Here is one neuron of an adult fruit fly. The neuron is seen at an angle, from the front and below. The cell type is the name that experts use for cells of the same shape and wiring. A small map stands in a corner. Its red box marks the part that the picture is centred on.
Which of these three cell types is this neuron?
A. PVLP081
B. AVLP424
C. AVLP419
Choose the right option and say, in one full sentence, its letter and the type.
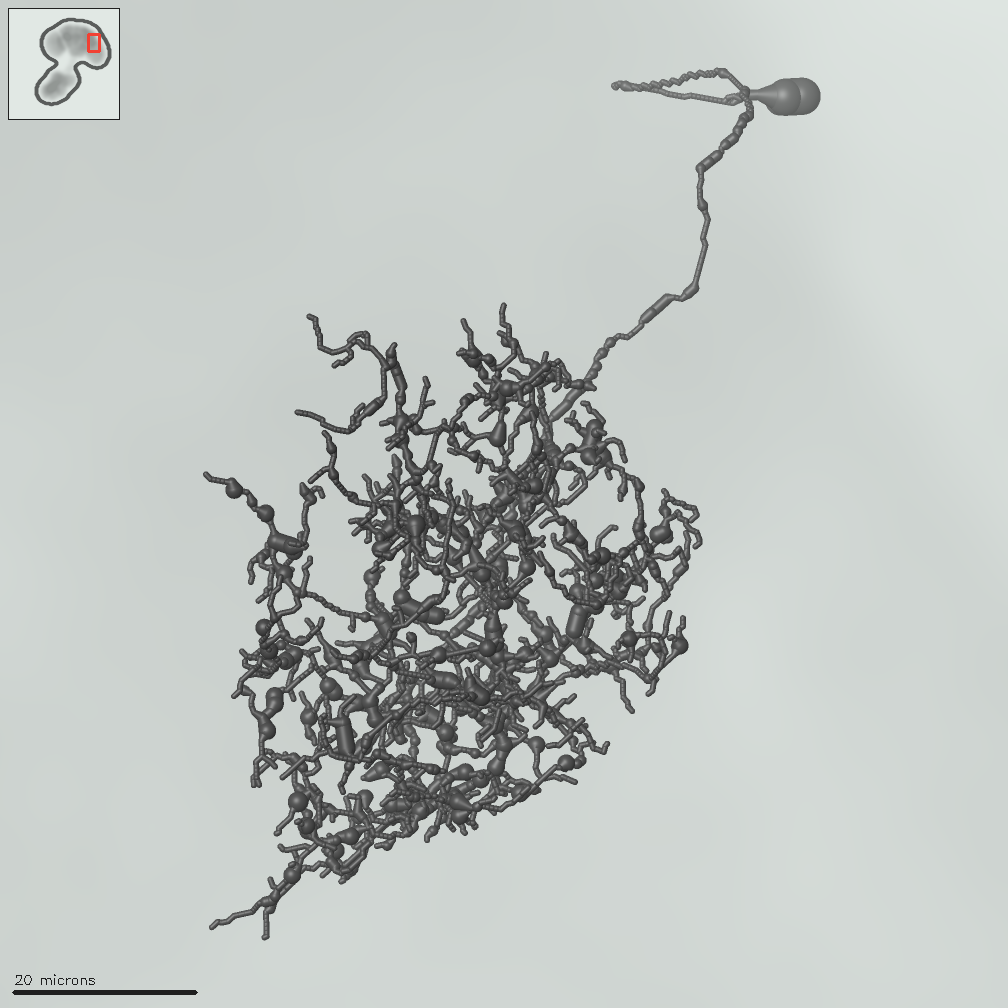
The neuron is a member of cell type AVLP419, given in option C.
